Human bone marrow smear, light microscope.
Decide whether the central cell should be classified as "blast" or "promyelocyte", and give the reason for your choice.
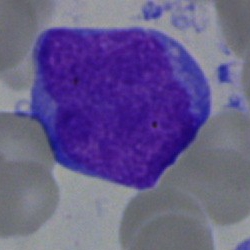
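This is a blast, not a promyelocyte. The nucleus fills most of the cell, and its chromatin is fine and evenly spread, without coarse clumps. The cytoplasm forms only a narrow, deep blue rim around the nucleus.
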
